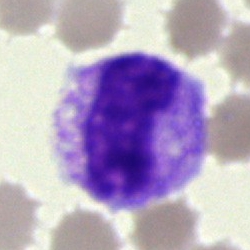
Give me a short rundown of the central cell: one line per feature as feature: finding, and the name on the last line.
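Outline: roughly round
Chromatin: dark purple, clumped, lighter patches between clumps
Cytoplasm: pale lilac-purple, rims left and right of nucleus
Name: band neutrophil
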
